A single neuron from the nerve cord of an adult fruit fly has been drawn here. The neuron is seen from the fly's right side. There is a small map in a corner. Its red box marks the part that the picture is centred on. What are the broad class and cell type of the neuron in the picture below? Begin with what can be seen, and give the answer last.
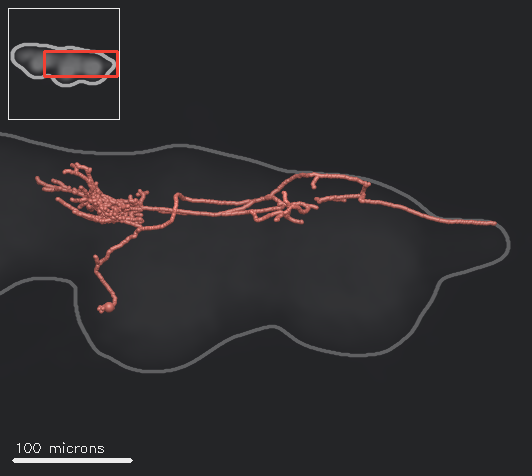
By the scale bar it is about 400 microns wide in this view. As drawn here it is more than twice as wide as it is tall. Its broad class is ascending neuron. The cell type is ANXXX171.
